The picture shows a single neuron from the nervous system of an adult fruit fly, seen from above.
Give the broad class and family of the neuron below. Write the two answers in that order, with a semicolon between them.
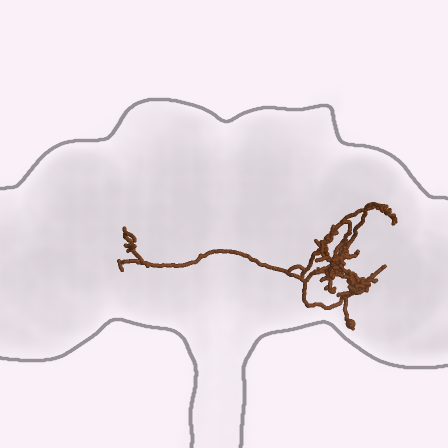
central-brain intrinsic neuron; hemilineage VPNp&v1_ventral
